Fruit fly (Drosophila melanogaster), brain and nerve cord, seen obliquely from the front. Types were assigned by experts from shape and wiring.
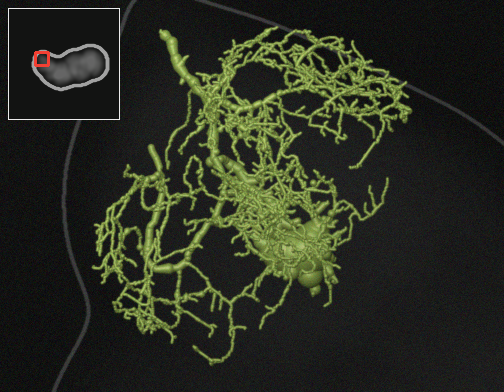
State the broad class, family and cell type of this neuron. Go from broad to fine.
efferent neuron of the nerve cord; hemilineage 00B; EN00B004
